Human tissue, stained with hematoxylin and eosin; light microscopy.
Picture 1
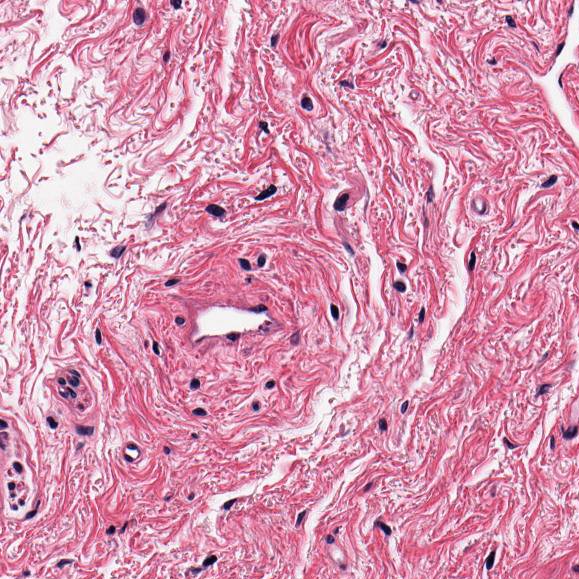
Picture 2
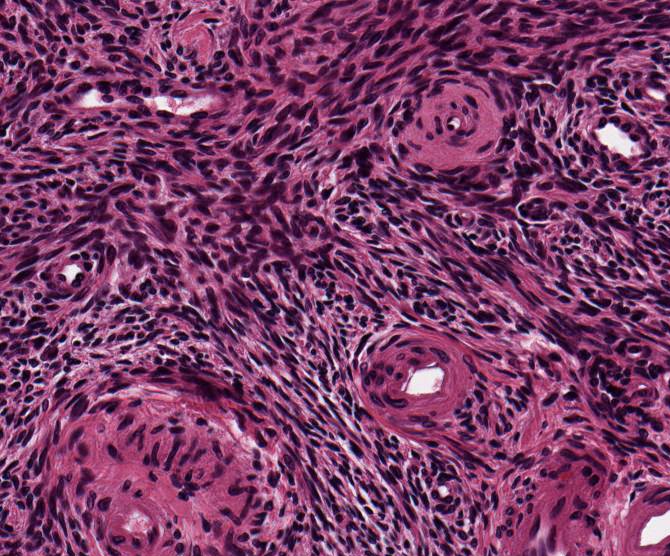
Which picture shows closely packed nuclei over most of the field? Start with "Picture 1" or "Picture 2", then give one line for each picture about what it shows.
Picture 2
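Picture 1: Scattered nuclei among the fibres are sparse, dark and elongated or oval, with little visible cytoplasm.
Picture 2: The background cells have dark spindle to oval nuclei with scant pink cytoplasm and are tightly packed.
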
